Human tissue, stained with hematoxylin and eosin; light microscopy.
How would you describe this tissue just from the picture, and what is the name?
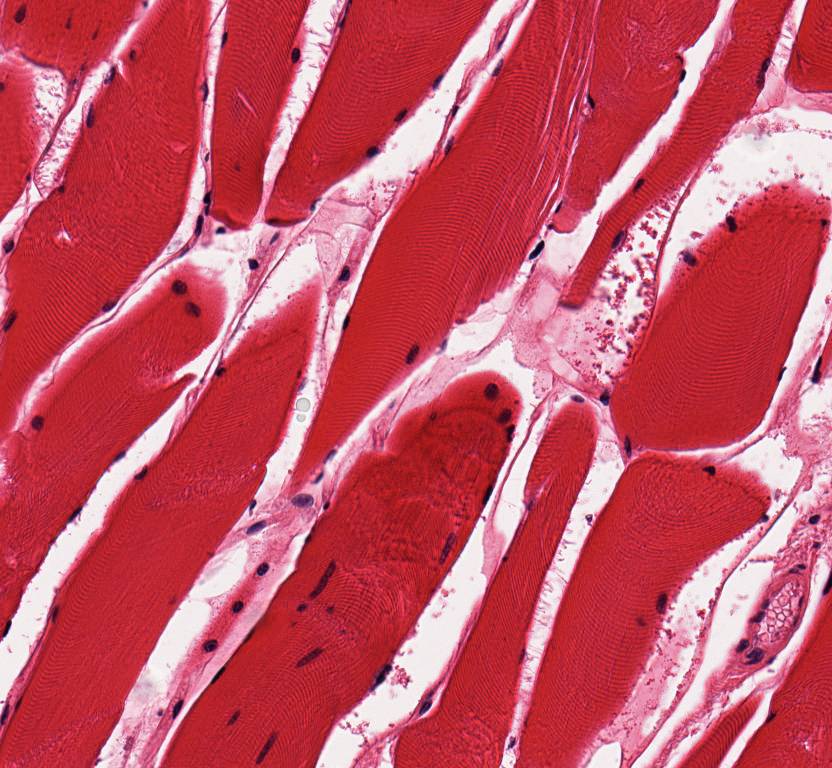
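Follow the fine cross-striations running across the width of the muscle fibres. Each fibre has several small, dark, flattened nuclei at its edges, just under its surface. The cytoplasm takes eosin as a deep, even red. This tissue is skeletal muscle.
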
